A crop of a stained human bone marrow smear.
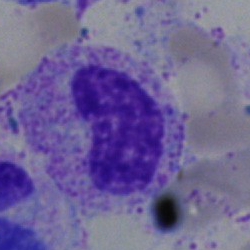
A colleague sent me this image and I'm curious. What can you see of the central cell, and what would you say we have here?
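Roughly round in outline, the cell contains a bean-shaped nucleus whose indentation is on the left side. The cytoplasm has a pale grey-blue background, with many fine purple granules scattered throughout it. The cell is a metamyelocyte.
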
